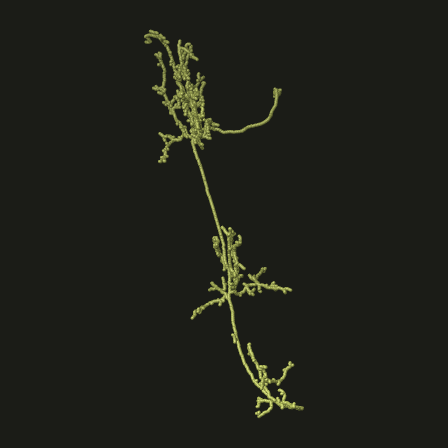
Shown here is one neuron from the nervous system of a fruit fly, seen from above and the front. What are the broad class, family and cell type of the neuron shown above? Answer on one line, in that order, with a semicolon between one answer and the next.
nerve-cord intrinsic neuron; hemilineage 09B; IN09B018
